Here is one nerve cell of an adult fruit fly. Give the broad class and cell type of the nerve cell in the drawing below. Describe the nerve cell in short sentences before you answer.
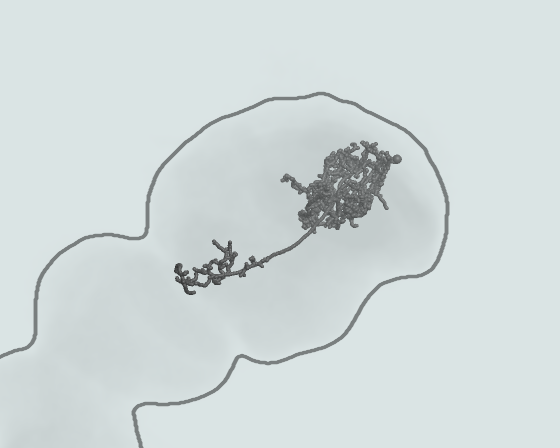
In this view it is wider than it is tall. It is a central-brain intrinsic neuron. Its cell type is PVLP151.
